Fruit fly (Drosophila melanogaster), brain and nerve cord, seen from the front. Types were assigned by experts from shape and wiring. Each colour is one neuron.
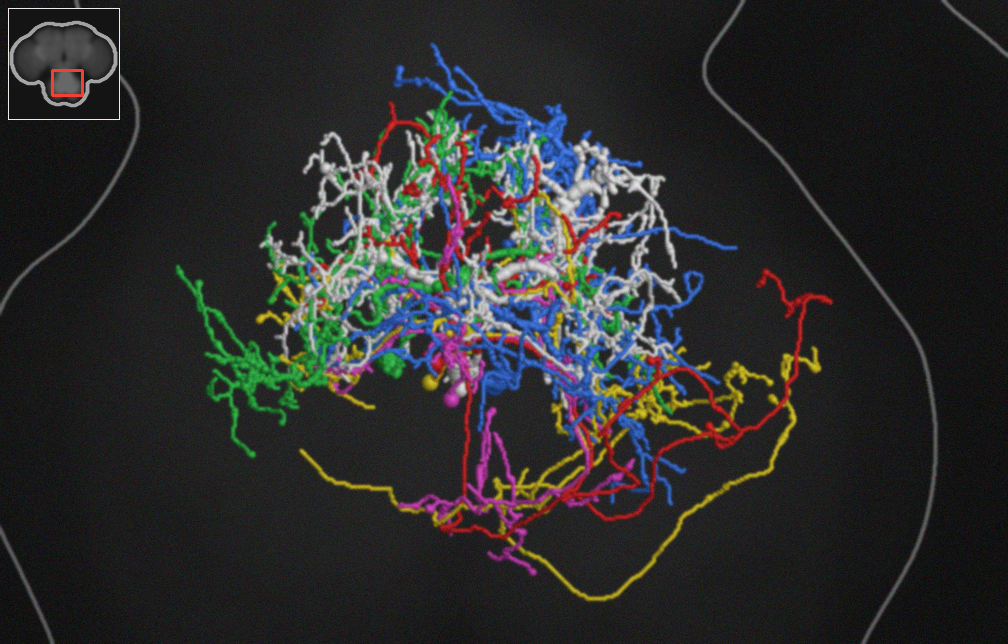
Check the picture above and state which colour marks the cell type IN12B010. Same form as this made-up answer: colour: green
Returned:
colour: blue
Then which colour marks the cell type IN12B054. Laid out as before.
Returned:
colour: red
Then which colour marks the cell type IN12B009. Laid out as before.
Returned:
colour: white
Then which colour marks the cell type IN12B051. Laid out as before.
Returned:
colour: yellow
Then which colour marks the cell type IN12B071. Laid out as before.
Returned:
colour: magenta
